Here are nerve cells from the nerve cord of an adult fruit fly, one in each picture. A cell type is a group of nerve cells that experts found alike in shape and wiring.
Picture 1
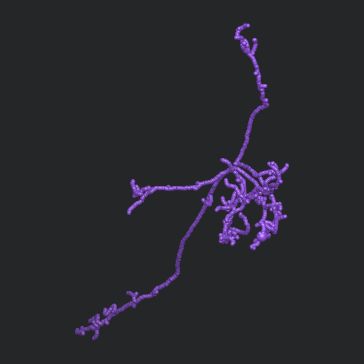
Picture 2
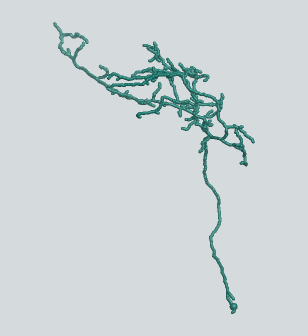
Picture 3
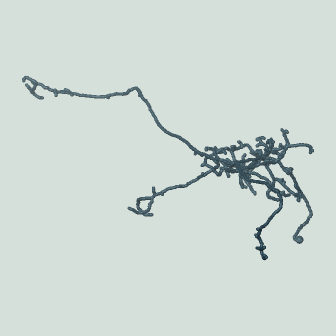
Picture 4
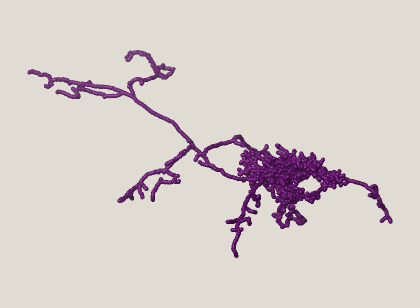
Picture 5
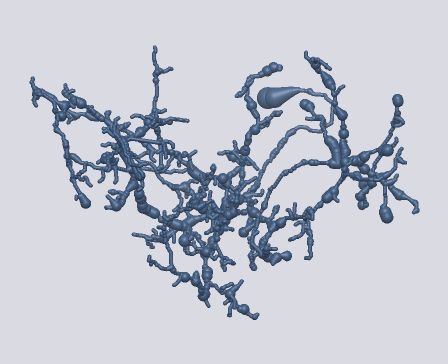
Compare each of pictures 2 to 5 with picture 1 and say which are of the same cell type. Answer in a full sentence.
Picture 3 is of the same cell type.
